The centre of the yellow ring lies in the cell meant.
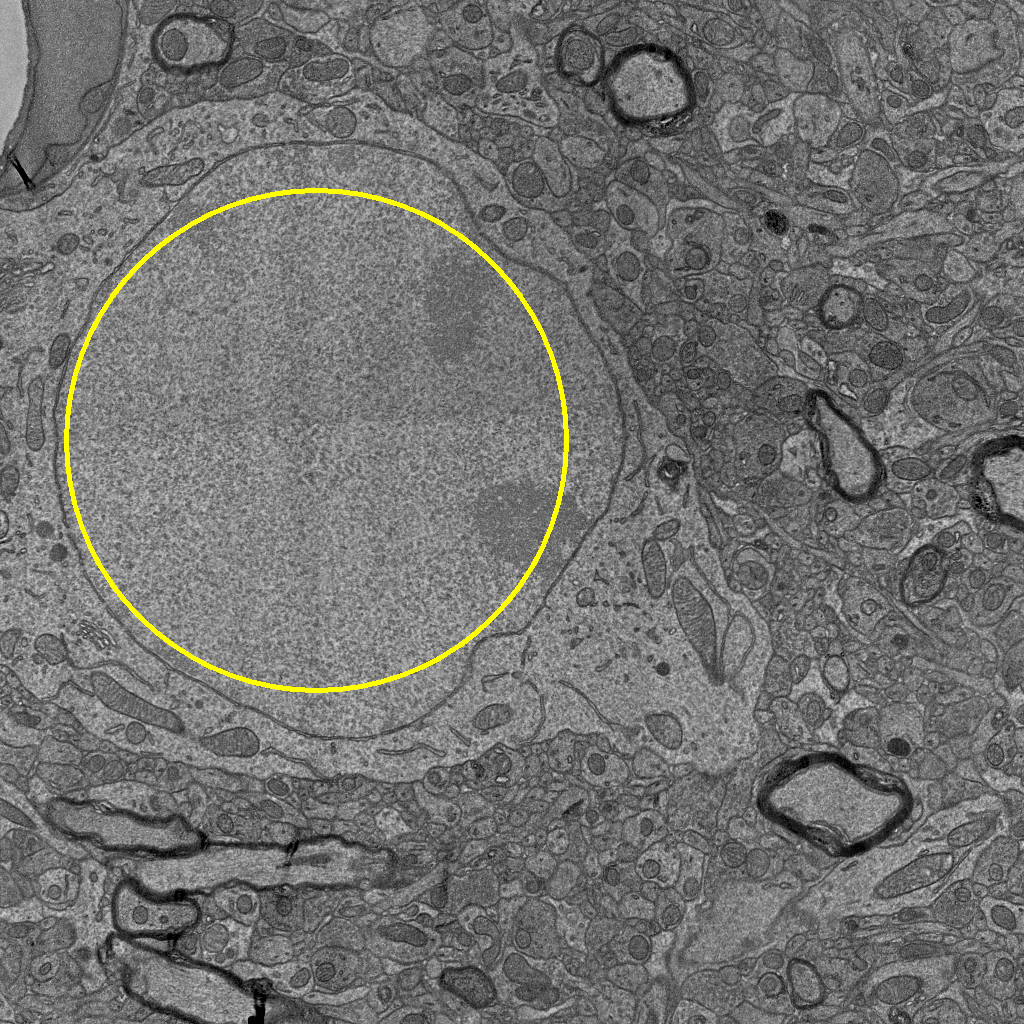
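Excitatory neuron; notice how the whole outline of its large, rounded-oval nucleus fits inside the picture. The envelope is smooth, no deep infoldings. Two darker, finely granular patches sit in the right half of the nucleus. And the pale cytoplasm runs off toward the lower right as a broad, tapering extension.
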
